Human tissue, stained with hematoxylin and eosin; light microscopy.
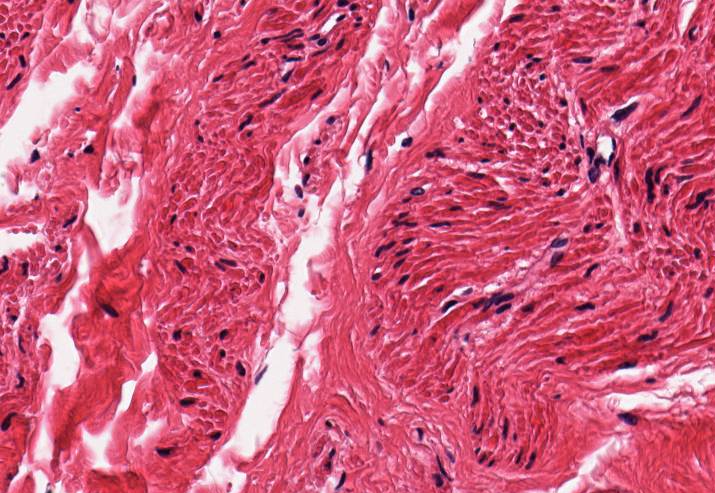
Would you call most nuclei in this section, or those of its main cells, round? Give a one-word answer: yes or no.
No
